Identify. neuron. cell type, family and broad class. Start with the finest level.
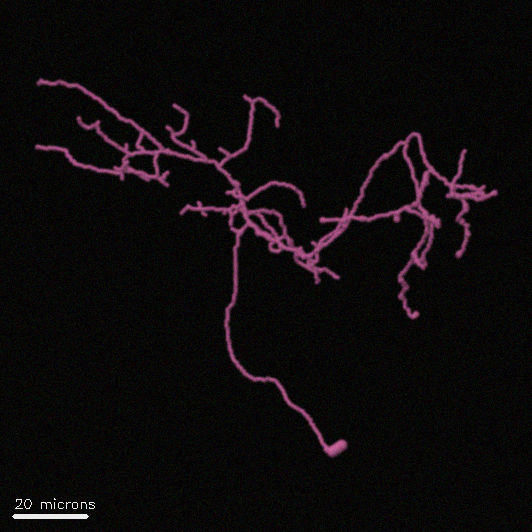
GNG619; hemilineage LB3; central-brain intrinsic neuron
